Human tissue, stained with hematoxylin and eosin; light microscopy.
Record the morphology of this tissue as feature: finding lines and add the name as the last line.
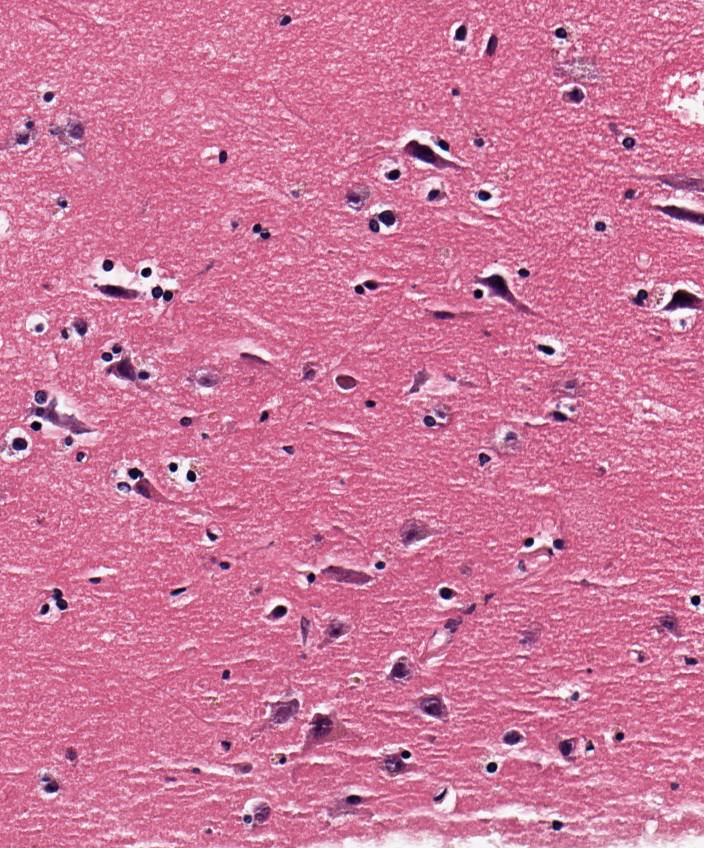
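Matrix: pink, finely granular and fibrillary, filling the whole field
Cells: scattered singly through the matrix
Absent: epithelium, glands, fat cells
Small nuclei: many, round, dark-staining, little visible cytoplasm, evenly spread
Clusters: small dark nuclei in twos or threes beside larger angular cell bodies
Tissue: cerebral cortex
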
